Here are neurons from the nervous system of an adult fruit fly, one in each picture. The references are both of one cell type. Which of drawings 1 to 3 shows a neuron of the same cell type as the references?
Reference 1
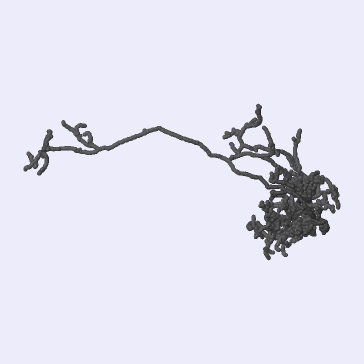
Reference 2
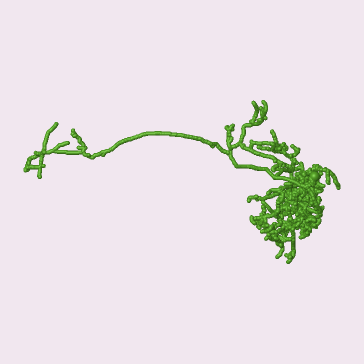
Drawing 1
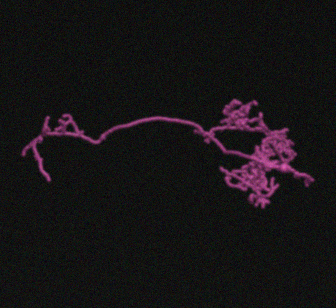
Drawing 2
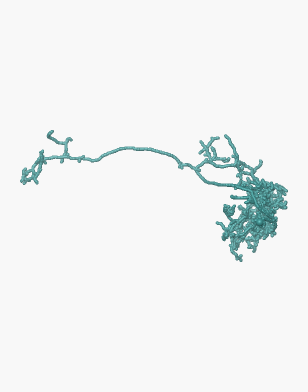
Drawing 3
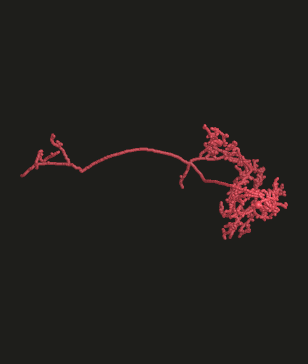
2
